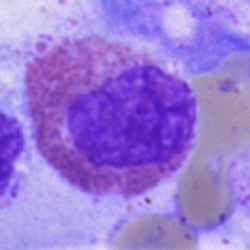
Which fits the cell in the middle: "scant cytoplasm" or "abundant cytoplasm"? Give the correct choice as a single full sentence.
Abundant cytoplasm fills the cell around its nucleus.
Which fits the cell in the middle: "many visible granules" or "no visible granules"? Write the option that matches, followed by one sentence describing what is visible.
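Many visible granules. The cytoplasm is packed with numerous reddish-pink granules.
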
